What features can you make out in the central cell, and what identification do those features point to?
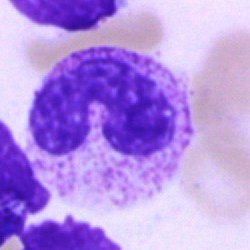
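Round, smooth outline here. The nucleus bends into a horseshoe with its opening facing down, and its chromatin is dark purple and coarsely clumped. No vacuoles in the cytoplasm either. So this one's a band neutrophil.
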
